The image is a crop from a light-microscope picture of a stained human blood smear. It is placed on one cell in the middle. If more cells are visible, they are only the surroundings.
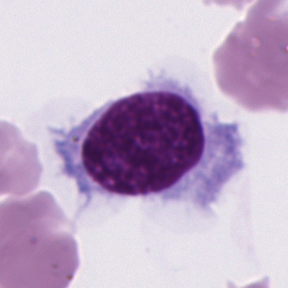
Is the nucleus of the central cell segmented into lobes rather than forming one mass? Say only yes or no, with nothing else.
No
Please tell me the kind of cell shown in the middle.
hairy cell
